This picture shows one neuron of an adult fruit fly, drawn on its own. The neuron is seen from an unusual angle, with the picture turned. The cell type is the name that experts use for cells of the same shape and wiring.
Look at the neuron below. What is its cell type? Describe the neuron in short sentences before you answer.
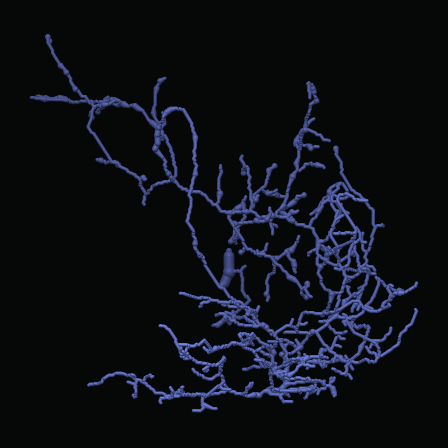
The cell body can be seen in the middle of the picture. In this view it is about as wide as it is tall. Its broad class is central-brain intrinsic neuron. The cell type is SMP075.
